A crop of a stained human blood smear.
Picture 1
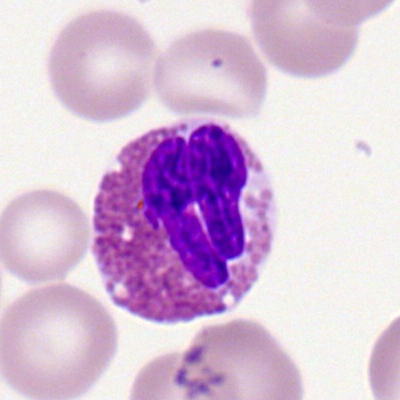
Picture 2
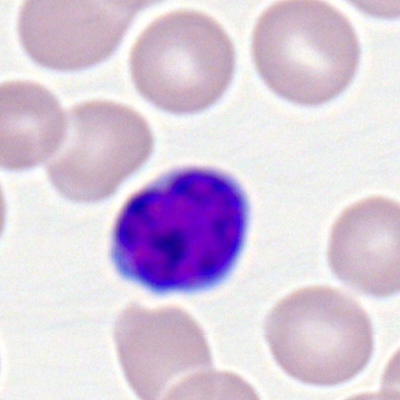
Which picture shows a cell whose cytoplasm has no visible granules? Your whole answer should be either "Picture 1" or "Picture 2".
Picture 2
